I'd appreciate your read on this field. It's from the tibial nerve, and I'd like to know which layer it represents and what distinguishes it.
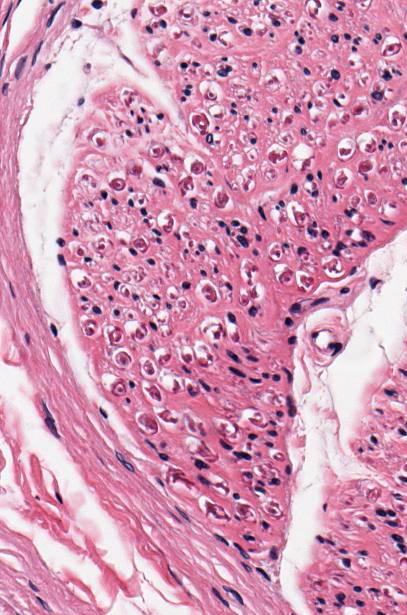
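I'd take the large rounded lobule filling the centre and upper right as the nerve fascicle. Its cells are haloed, and small dark nuclei lie scattered in the pink material between them.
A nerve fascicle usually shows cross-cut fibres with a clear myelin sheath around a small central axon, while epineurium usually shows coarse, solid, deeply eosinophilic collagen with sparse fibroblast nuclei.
The curving band bordering the lobule on the left looks different: dense pink fibrous tissue with sparse elongated dark nuclei running along its length. No gland lumens turn up within the lobule.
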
